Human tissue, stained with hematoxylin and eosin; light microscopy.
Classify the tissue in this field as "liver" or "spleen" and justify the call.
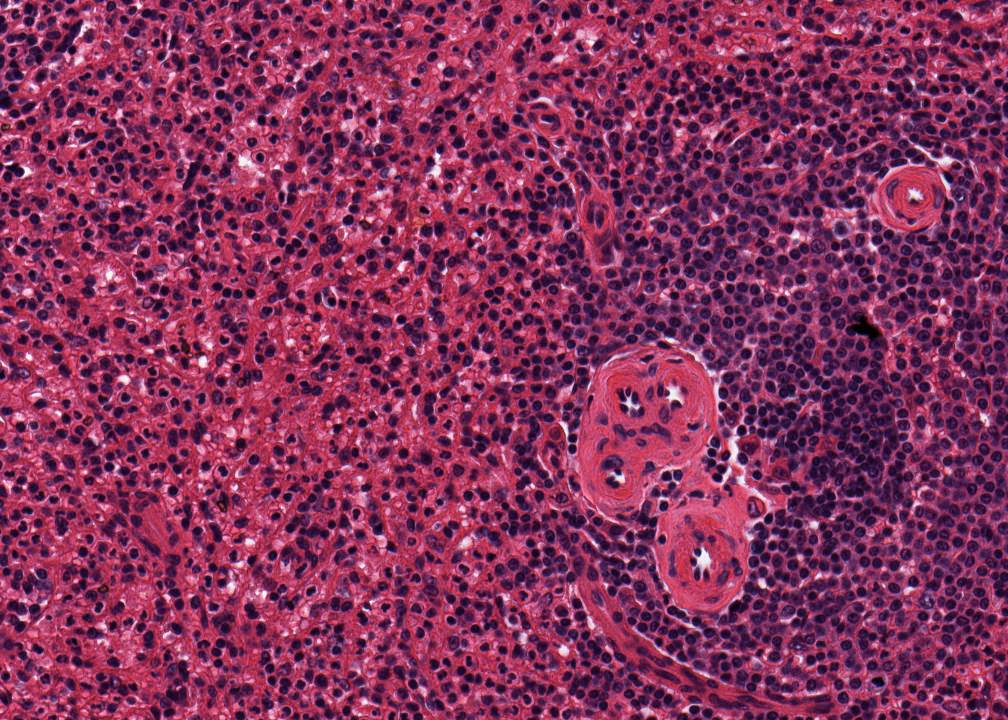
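It is spleen. The left is looser, pinker and cellular. First, the denser, darker blue right-hand region is packed with small lymphocytes having round, dark nuclei and scant cytoplasm.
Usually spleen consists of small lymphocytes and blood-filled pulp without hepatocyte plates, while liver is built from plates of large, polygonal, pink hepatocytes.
Second, several small thick-walled arteries, cut in cross-section at centre-right within that region, have thick, concentric, eosinophilic walls around narrow lumens.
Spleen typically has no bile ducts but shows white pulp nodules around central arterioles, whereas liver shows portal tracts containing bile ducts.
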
